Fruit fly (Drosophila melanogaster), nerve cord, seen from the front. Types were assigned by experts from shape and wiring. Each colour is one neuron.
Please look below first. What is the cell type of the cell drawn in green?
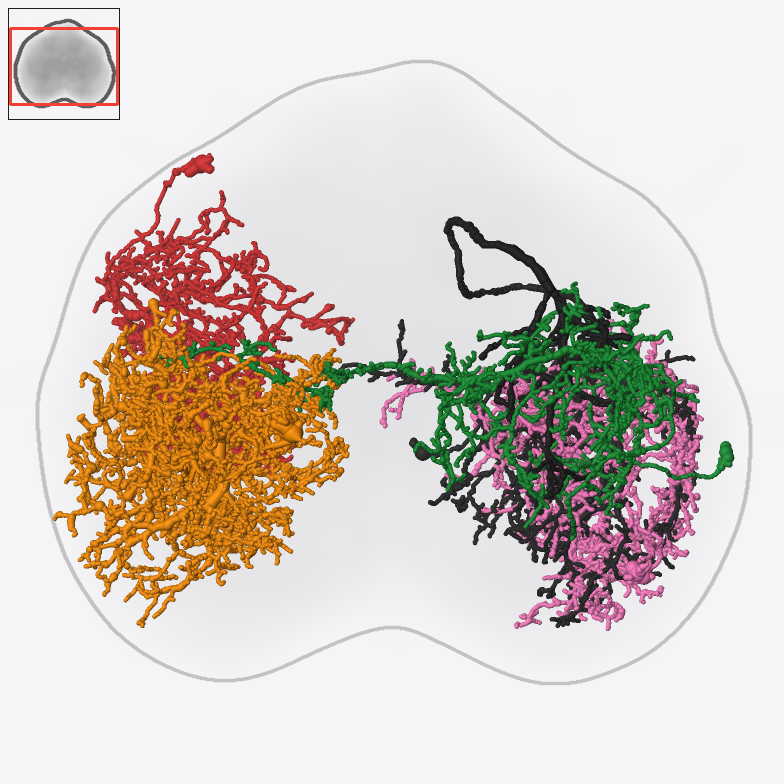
IN03A022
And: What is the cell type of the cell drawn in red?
IN17A022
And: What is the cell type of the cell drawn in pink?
IN08A008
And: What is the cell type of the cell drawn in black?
IN03A005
